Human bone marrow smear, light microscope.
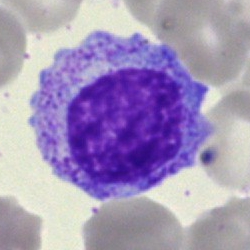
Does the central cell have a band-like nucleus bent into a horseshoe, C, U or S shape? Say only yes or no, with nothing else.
No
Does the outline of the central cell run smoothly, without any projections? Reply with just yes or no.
No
